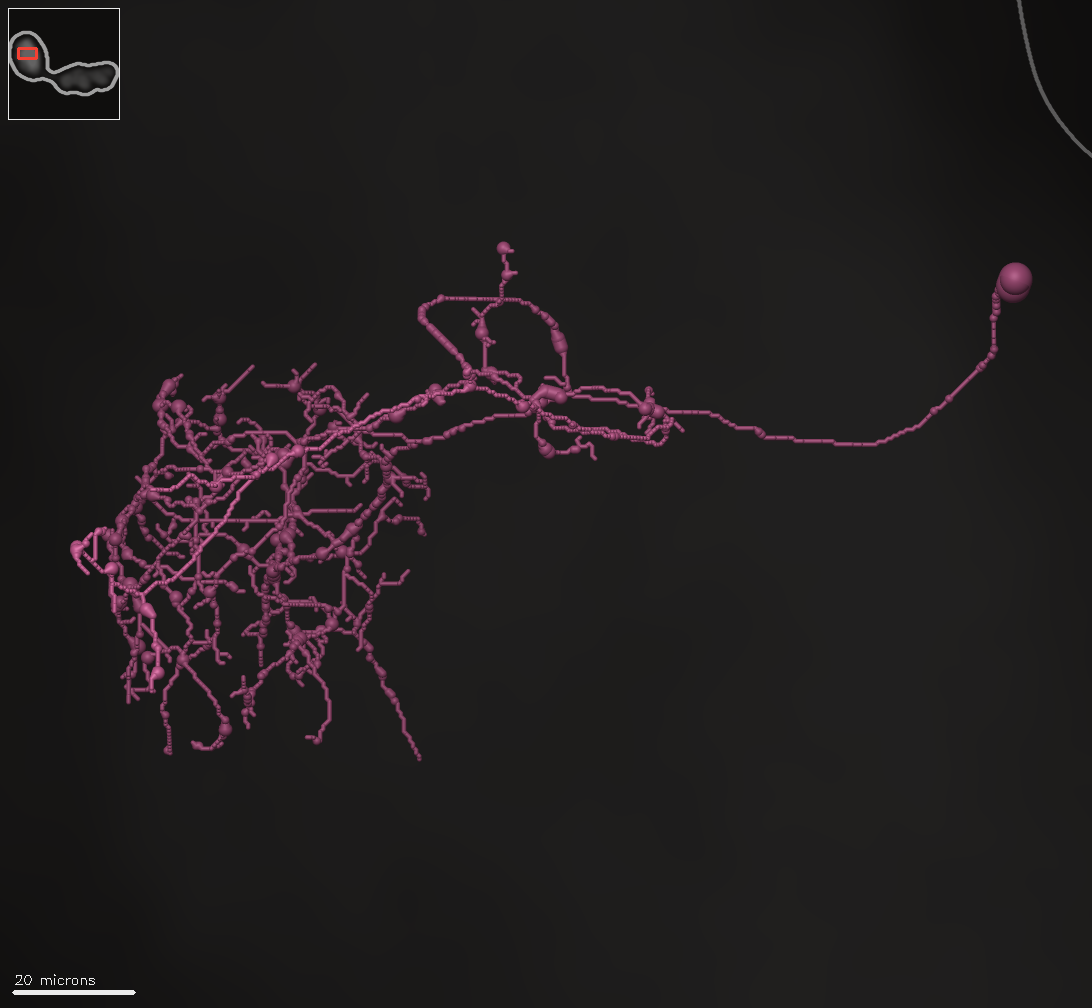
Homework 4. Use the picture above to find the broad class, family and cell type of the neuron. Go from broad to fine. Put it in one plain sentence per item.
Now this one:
A central-brain intrinsic neuron of hemilineage DL1_ventral, type CB1534.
